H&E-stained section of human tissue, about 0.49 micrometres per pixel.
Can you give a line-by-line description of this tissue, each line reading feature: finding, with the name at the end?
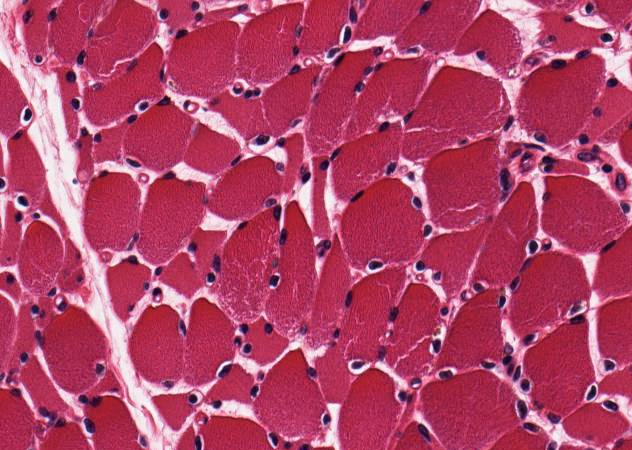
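Packing: fibres close together, outlines angular and polygonal
Nuclei: dark, oval, at the fibre edges, not in their centres
Broader band: pale connective tissue, top to bottom near the left side
Between fibres: only thin pale connective tissue strands
Name: skeletal muscle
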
